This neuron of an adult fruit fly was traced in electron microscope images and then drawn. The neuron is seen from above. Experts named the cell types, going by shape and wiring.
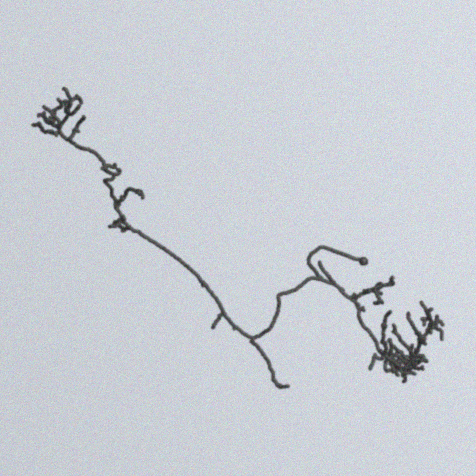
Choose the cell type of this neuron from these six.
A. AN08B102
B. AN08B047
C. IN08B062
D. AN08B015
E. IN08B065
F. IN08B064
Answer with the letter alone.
C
